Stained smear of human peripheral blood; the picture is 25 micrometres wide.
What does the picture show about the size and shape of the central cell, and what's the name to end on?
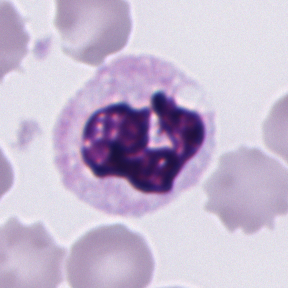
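The cell measures about 14 micrometres across. Its nucleus, about 11 by 9 micrometres, is irregular and folded, with a deep notch entering from the upper edge. The chromatin is dark purple and coarsely clumped. The cytoplasm is pale pinkish-lilac, with fine pink-violet granules scattered through it. This is a segmented neutrophil.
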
